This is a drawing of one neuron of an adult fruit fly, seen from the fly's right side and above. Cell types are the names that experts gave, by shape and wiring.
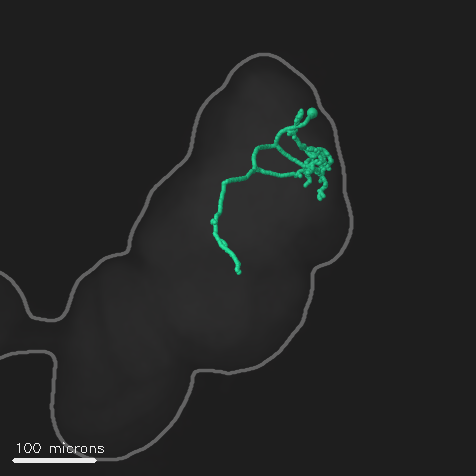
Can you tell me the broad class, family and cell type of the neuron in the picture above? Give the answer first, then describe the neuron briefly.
It is a central-brain intrinsic neuron. Its family is hemilineage VLPd1. The cell type is AVLP050. From top to bottom in the picture it spans about 200 microns. As drawn here it is taller than it is wide.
